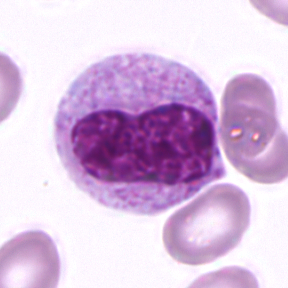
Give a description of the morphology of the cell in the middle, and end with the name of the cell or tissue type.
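Nucleus drawn out side to side across the cell. Chromatin dark purple, coarse and strand-like, with paler gaps. Cytoplasm filled with fine, dust-like pink-purple granules. Outline round and smooth. Metamyelocyte.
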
